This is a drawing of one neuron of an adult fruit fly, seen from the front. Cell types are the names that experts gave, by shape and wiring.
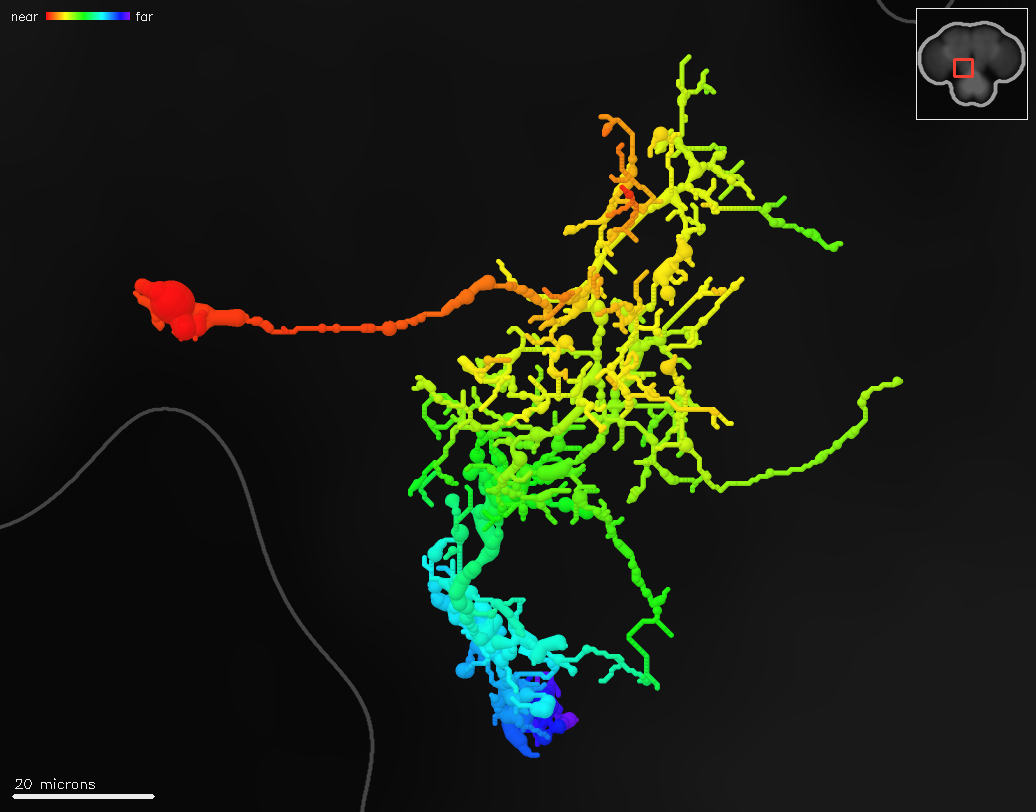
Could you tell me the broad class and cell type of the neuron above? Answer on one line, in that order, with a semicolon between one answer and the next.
central-brain intrinsic neuron; GNG212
